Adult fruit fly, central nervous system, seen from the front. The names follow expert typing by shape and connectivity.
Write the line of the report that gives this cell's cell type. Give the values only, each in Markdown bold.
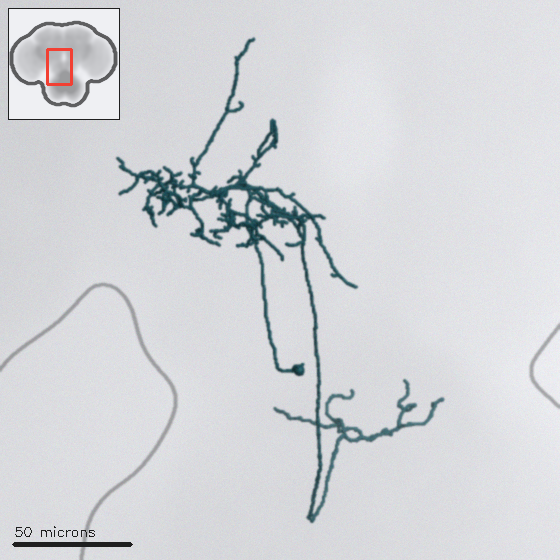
**DNg110**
